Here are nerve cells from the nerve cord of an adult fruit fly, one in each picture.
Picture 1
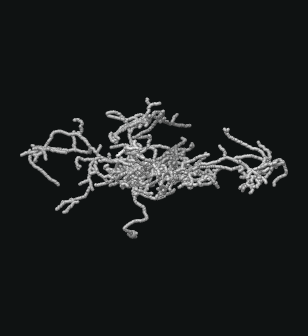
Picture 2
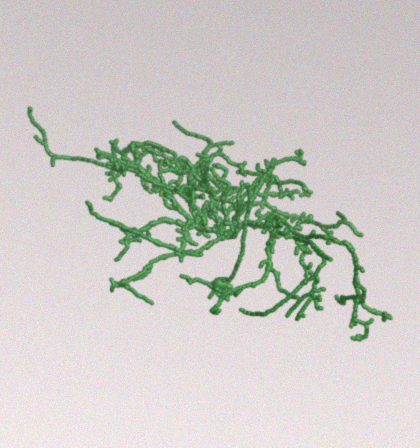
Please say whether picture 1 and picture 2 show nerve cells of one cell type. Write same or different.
same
